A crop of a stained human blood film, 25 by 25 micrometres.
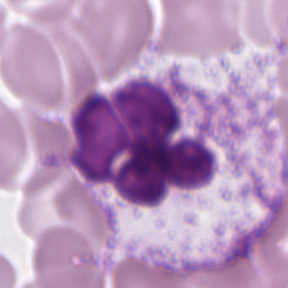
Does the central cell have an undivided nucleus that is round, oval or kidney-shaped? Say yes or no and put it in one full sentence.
No, the nucleus is made up of distinct lobes rather than one piece.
